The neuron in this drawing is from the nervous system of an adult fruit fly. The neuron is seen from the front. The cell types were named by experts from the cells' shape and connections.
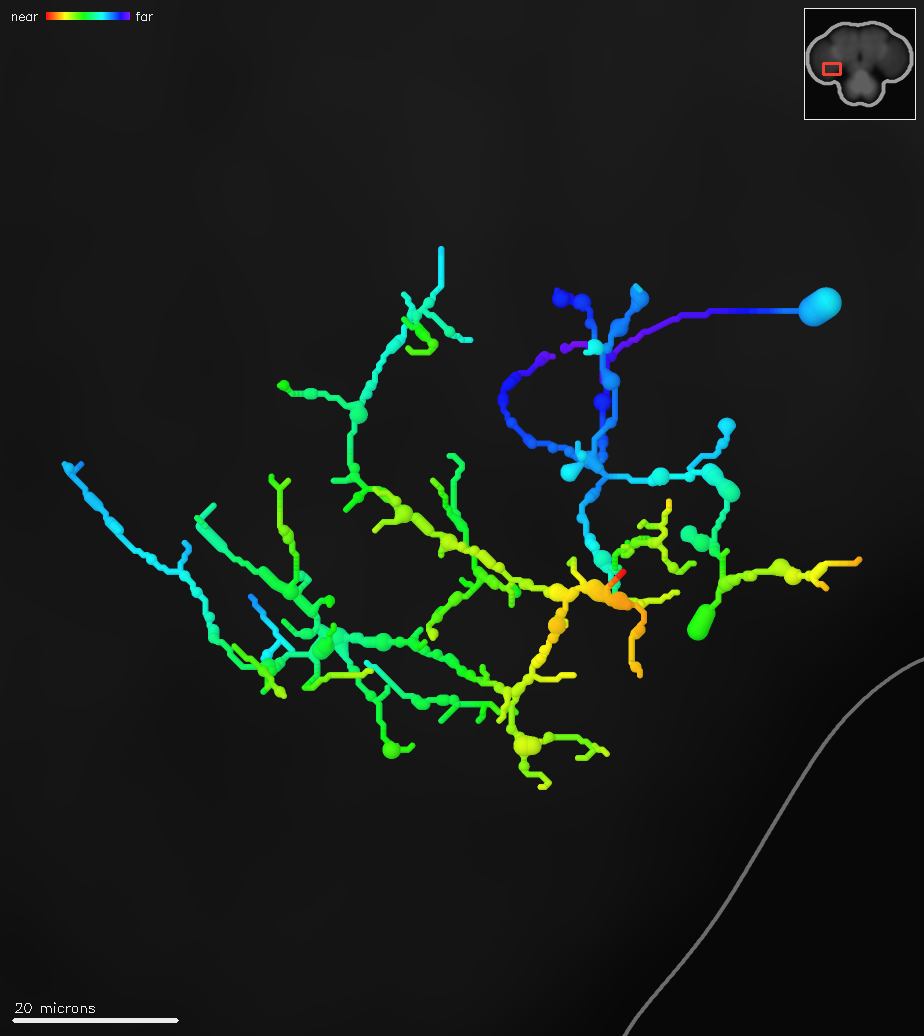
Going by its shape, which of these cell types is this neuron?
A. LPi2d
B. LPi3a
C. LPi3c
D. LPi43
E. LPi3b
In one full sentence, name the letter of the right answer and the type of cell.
The neuron is sorted into cell type LPi3c, option C.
